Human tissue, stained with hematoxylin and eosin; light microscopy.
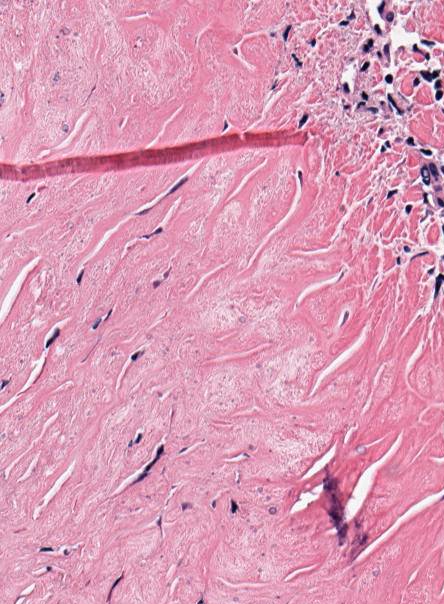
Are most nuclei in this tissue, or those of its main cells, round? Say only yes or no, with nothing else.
No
